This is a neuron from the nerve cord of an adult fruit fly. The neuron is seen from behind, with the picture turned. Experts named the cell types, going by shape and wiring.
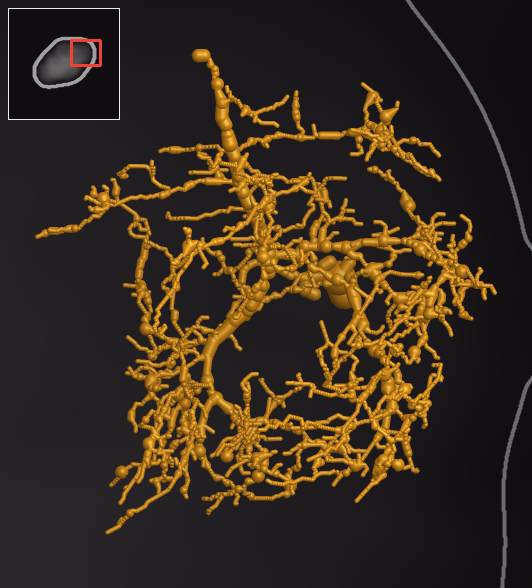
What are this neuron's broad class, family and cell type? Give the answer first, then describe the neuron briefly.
It is a motor neuron of the nerve cord. Its family is hemilineage 15B. Its cell type is Ta levator MN. The picture shows more than a hundred branch ends. As drawn here it is about as wide as it is tall.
